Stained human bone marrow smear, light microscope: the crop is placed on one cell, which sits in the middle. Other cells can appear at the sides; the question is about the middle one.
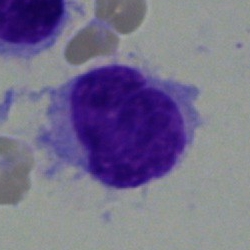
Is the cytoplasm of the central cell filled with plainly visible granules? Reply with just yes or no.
No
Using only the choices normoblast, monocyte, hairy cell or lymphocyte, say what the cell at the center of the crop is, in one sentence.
Positioned in the middle of the crop is a hairy cell.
